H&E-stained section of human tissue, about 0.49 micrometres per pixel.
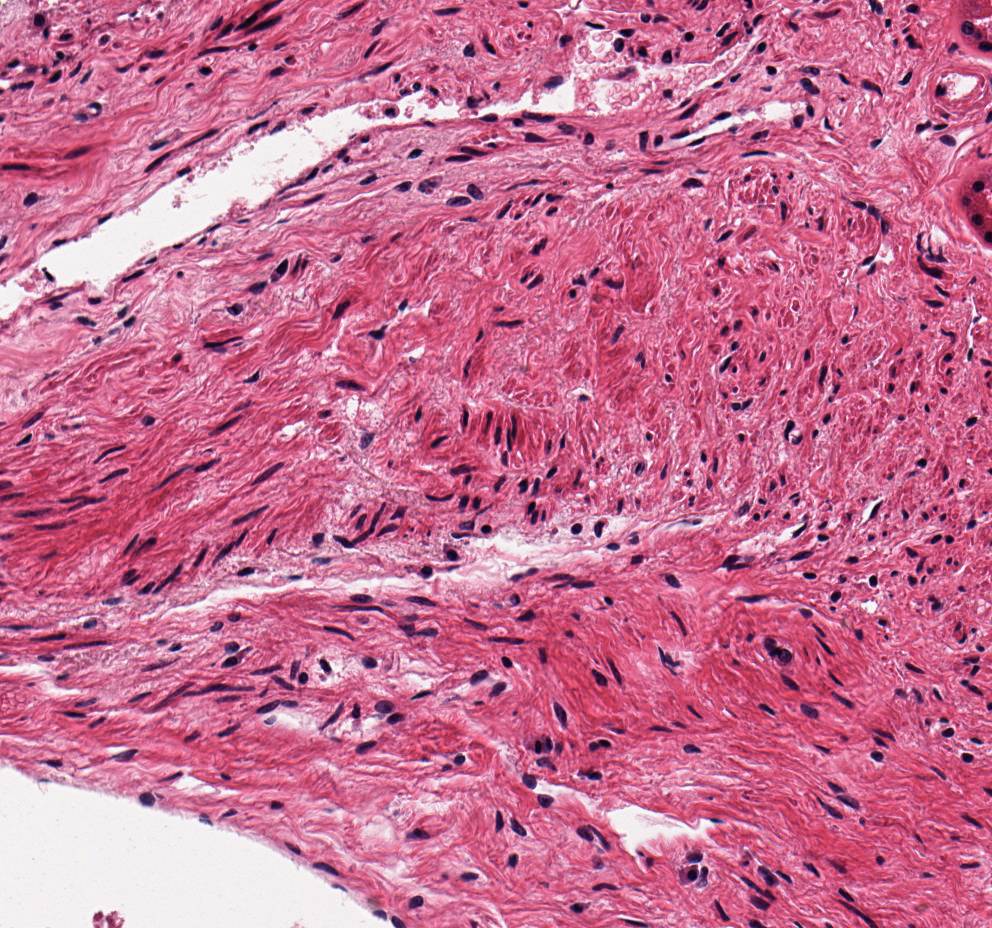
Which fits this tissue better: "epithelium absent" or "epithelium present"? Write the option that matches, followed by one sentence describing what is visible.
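Epithelium absent. No epithelium, glands or fat cells are present anywhere in the field.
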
